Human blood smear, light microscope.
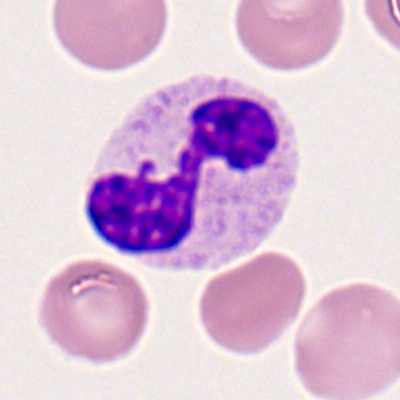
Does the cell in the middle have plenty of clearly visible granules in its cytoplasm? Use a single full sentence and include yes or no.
Yes, the cell's cytoplasm contains many granules that can be seen.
